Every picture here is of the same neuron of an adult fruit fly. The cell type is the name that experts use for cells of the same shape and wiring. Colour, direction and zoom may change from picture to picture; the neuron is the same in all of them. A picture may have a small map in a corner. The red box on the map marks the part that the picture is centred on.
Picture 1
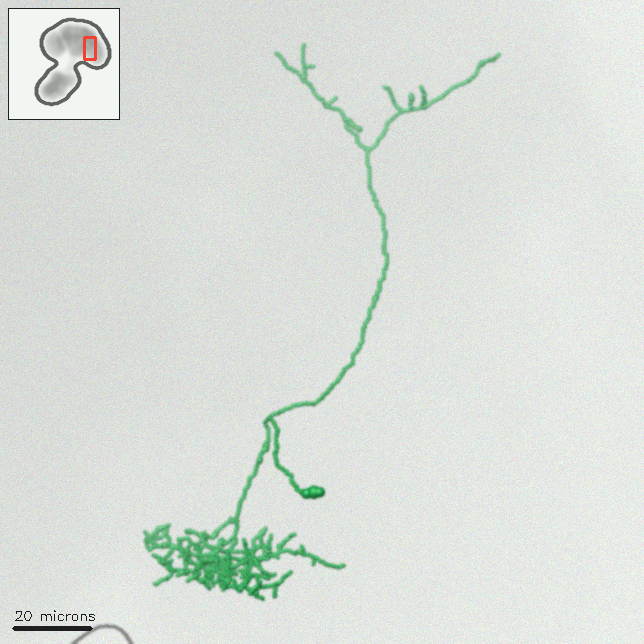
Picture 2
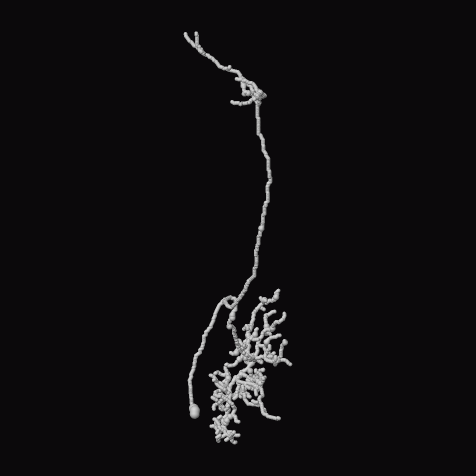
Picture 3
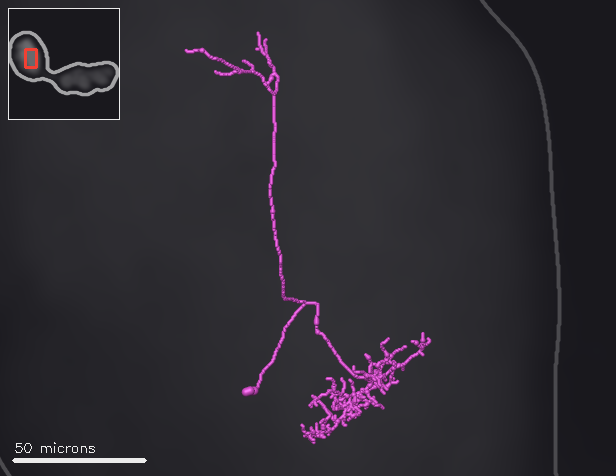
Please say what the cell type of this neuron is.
LC25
